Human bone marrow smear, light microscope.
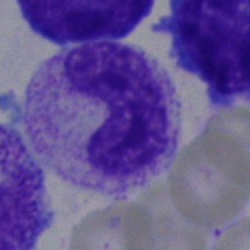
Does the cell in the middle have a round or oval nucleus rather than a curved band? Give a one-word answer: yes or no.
No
